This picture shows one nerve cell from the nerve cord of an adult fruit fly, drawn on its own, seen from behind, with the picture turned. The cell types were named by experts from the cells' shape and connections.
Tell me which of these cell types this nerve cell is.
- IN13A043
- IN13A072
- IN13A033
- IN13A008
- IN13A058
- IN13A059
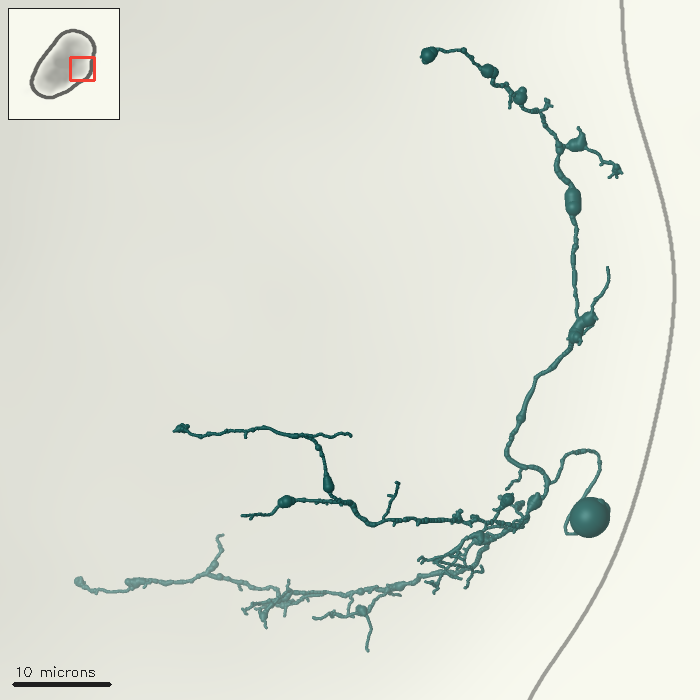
IN13A072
